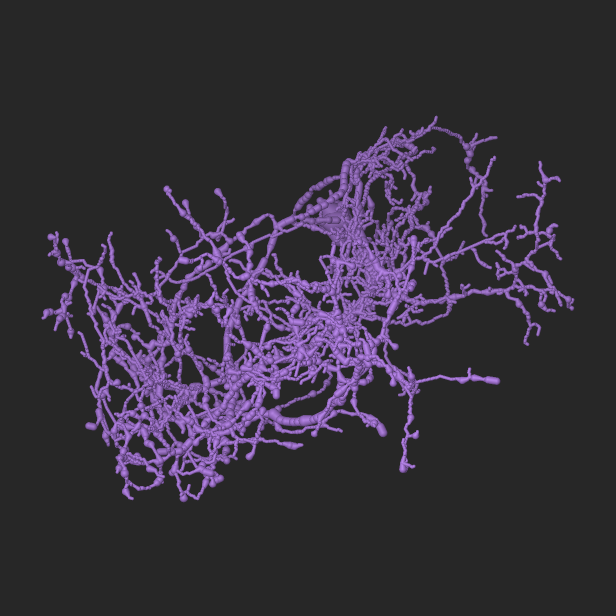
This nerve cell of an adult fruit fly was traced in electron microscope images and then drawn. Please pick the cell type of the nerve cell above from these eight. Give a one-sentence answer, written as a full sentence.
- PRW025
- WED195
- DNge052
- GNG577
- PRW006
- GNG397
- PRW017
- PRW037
The cell type of the nerve cell here is WED195.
